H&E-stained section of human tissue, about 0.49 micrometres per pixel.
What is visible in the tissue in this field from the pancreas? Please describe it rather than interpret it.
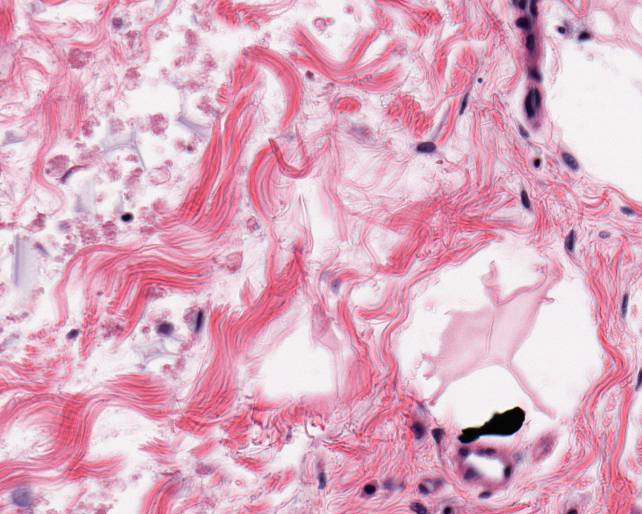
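What I see first is wavy pink collagen bundles running in many different directions. Cells are sparse: small dark elongated nuclei lie scattered singly between the bundles. Toward the upper left, the collagen is broken into small pink granular fragments with clear spaces between them. And I find no epithelium anywhere in the field.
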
